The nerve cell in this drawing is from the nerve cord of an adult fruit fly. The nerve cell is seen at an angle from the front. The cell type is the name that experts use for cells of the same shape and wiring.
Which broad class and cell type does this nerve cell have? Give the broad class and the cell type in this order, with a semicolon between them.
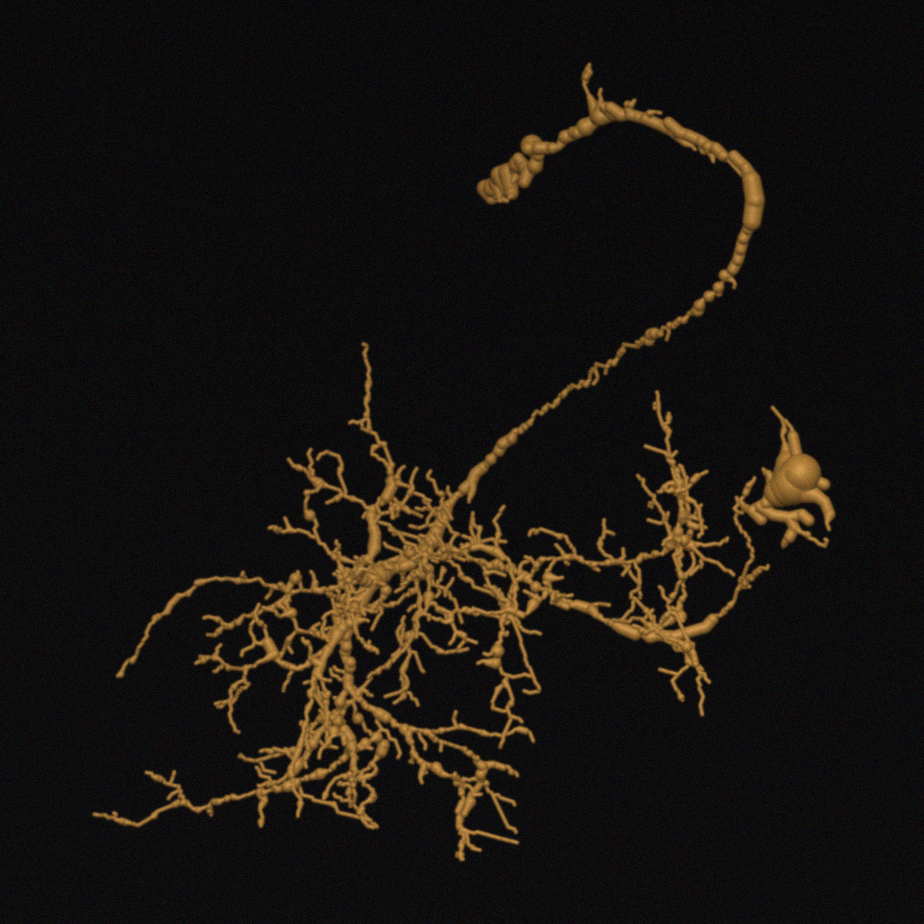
motor neuron of the nerve cord; STTMm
